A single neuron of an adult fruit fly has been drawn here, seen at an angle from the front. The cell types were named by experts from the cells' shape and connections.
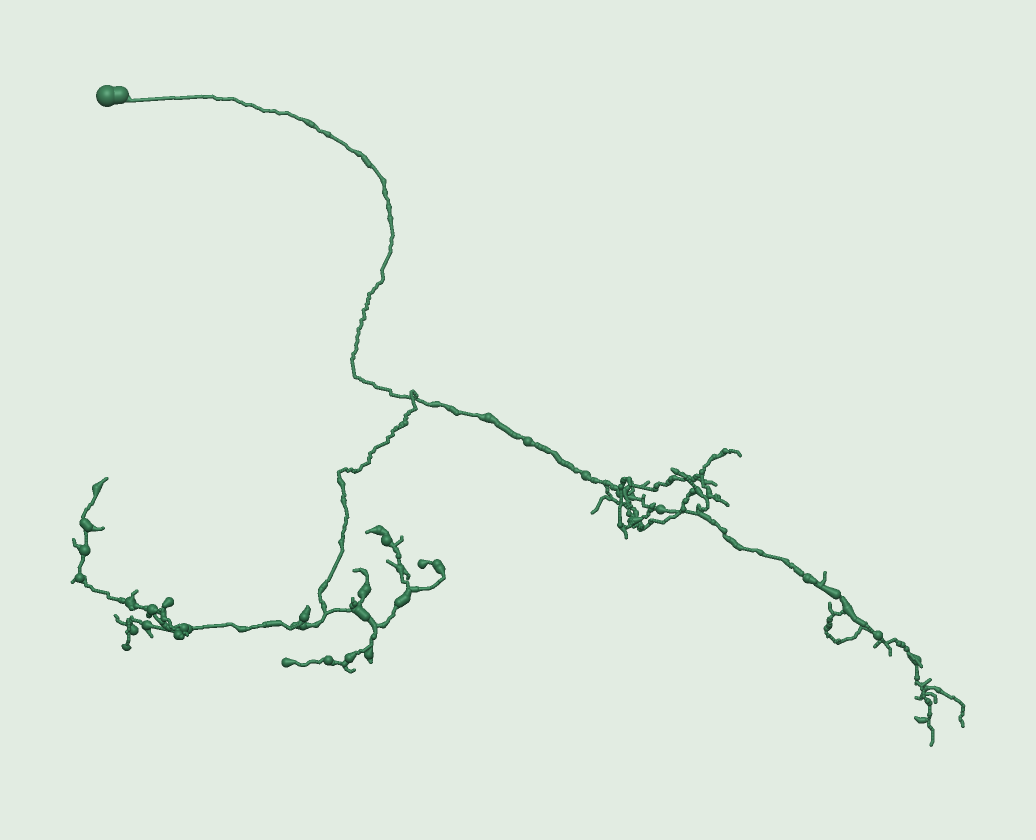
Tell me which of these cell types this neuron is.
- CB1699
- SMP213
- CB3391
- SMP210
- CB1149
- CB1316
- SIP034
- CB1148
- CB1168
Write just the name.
SIP034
